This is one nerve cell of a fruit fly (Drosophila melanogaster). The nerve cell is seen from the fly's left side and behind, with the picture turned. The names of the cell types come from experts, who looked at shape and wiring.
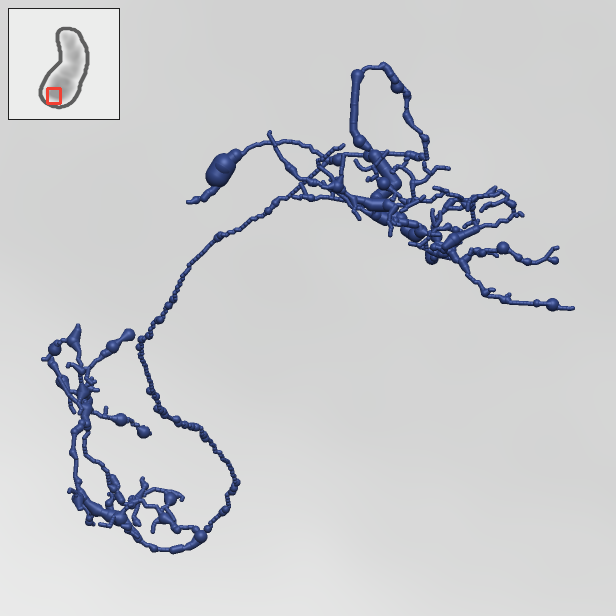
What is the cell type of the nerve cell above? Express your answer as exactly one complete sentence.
The nerve cell is typed under the name LC10c-2.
